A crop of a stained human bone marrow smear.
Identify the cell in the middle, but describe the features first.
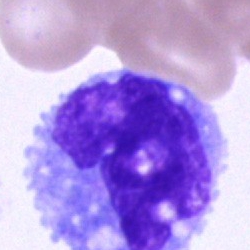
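Outline roughly round, edge finely bumpy and scalloped. Nucleus a single curved, indented mass, shaped like a broad horseshoe. Chromatin dark purple, dense, somewhat clumped. Cytoplasm moderate in amount, pale blue-lilac, lying mainly to the lower left of the nucleus. Cell: monocyte.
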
